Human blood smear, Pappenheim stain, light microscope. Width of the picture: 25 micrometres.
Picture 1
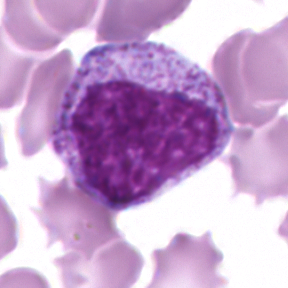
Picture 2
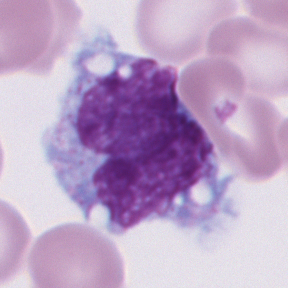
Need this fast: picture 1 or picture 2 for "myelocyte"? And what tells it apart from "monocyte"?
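Picture 1: myelocyte. Picture 2: monocyte. Picture 1: single unlobed nucleus with a flattened upper edge, sitting low so that the widest band of cytoplasm lies above it. Picture 1 cytoplasm is pale lilac, with fine purple granules scattered through it.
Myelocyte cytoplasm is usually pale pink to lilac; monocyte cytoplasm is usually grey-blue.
Picture 2: nucleus about 15 by 12 micrometres, chromatin fine and lacy rather than coarsely clumped. Picture 2 cytoplasm lies mostly on the left side of the nucleus and carries fine pinkish-purple granules, with clear round vacuoles at the top of the cell.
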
